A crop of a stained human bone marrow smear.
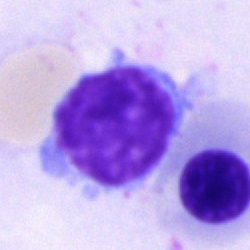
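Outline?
Irregular; small pale blue blebs bulge from the edge.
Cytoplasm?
Pale blue, only a thin, scant rim around the nucleus.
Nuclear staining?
Deep purple, scattered paler patches.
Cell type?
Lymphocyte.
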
